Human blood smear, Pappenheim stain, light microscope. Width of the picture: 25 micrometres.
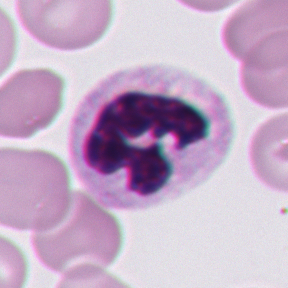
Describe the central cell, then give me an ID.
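Dark purple chromatin lies in coarse clumps, and no nucleoli are visible in the nucleus. The cytoplasm holds fine, faint granules and shows no vacuoles. This is a segmented neutrophil.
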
